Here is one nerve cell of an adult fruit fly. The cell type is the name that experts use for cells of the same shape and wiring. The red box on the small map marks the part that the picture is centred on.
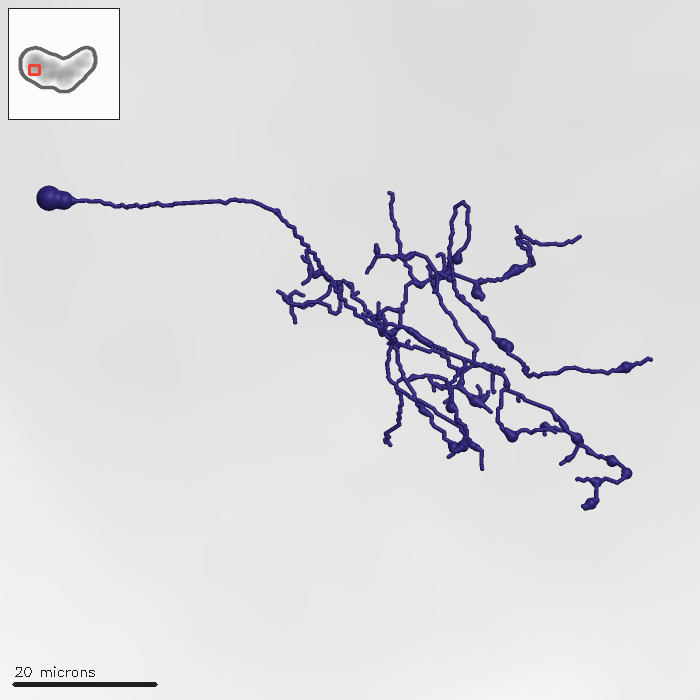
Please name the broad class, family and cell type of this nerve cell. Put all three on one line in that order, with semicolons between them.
central-brain intrinsic neuron; hemilineage ALl1_dorsal; CB1824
